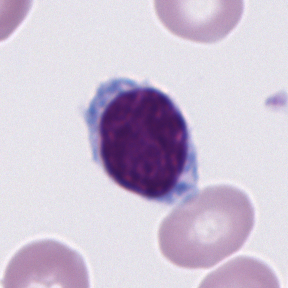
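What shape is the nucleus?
A smooth oval, with no indentation and no lobes.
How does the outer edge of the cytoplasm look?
Ragged, with fine irregular projections; the cytoplasm itself is pale blue, without vacuoles.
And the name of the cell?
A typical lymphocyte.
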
